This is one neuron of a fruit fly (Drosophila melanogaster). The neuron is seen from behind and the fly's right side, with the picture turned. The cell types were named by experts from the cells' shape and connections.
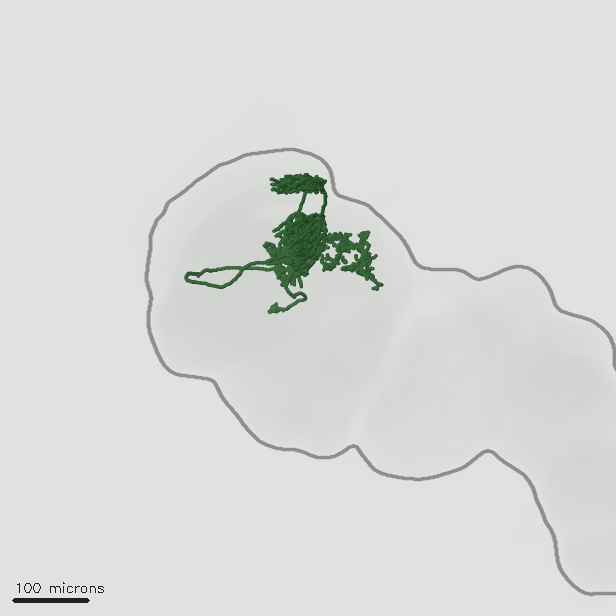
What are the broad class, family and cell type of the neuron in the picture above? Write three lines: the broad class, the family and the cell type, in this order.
visual centrifugal neuron
OLVC
OLVC2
